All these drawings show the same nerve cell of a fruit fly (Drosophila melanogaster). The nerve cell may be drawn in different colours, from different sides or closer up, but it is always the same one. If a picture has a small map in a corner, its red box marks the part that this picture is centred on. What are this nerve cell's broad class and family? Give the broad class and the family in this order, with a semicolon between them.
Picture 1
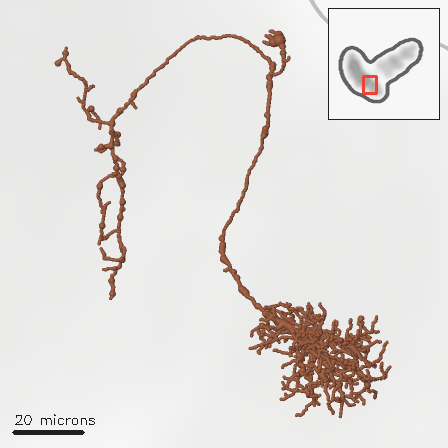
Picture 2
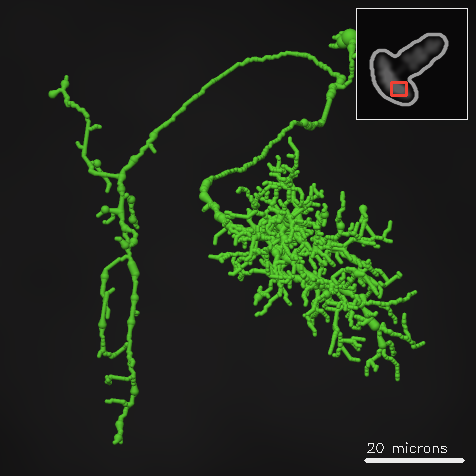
visual projection neuron; hemilineage VPNp3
